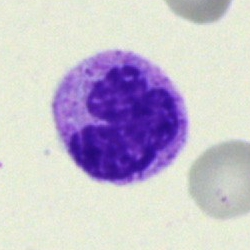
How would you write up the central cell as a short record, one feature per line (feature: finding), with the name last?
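Nucleus: deeply indented upper left, kidney-shaped
Chromatin: dark purple, coarsely clumped
Cytoplasm: pale lilac, widest upper left within the indentation
Granules: fine, purple, scattered through cytoplasm
Name: band neutrophil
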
